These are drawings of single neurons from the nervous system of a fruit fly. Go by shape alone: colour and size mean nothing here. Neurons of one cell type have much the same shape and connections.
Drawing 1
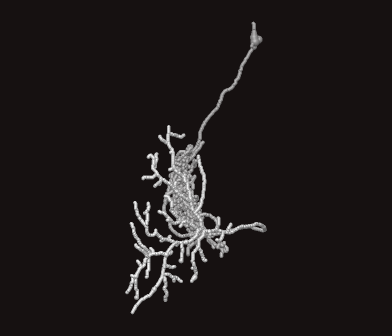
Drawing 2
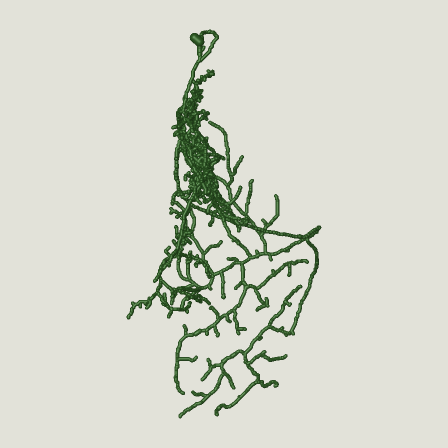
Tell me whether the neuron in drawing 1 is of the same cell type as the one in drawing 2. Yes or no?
no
